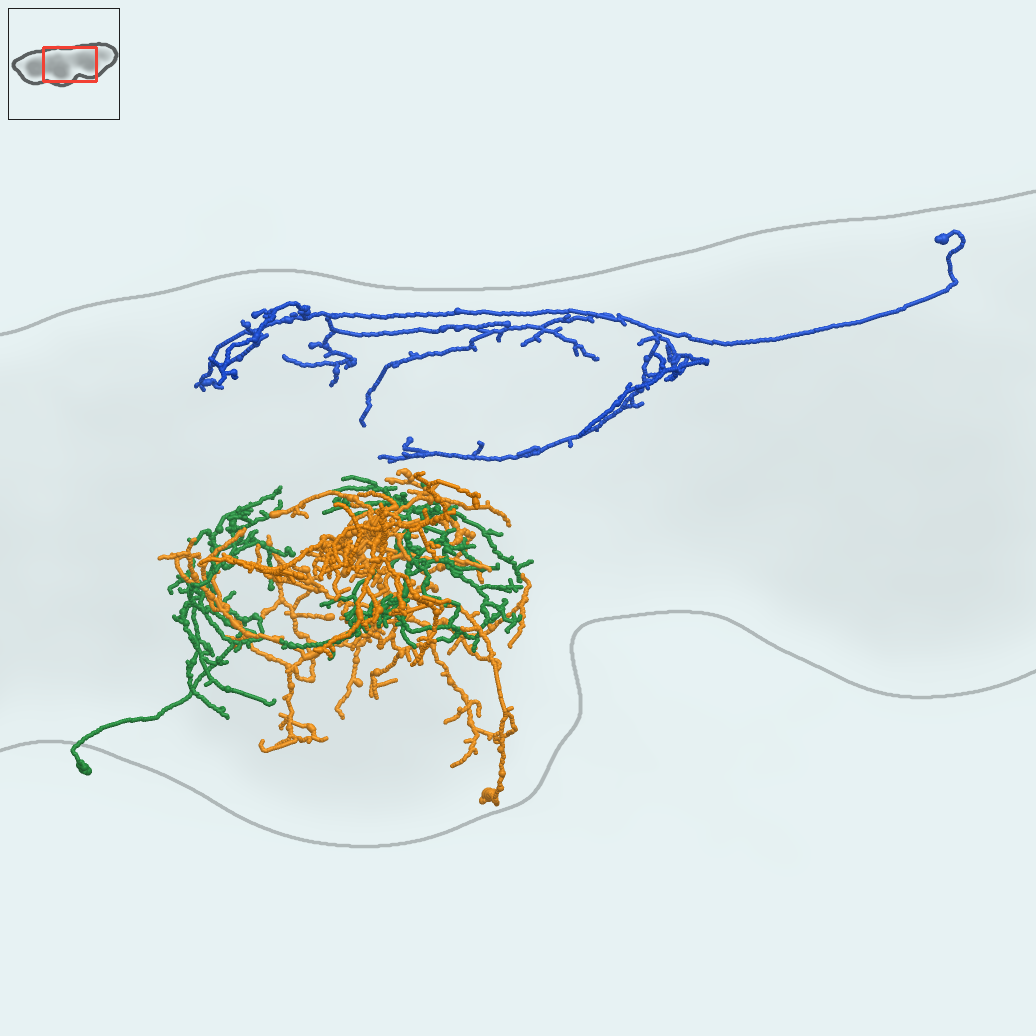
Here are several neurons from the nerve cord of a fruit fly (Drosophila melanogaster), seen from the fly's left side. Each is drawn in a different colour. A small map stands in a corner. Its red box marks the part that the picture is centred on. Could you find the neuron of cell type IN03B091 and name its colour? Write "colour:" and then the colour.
colour: blue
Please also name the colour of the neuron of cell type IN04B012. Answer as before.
colour: orange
